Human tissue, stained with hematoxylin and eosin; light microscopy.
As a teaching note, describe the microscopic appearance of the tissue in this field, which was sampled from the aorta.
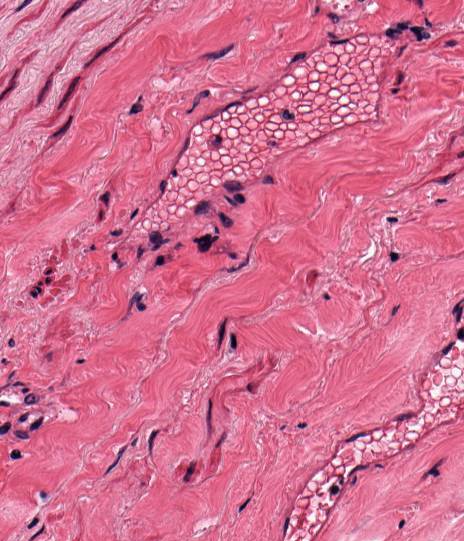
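Most of the field is filled by dense, deeply eosinophilic collagen. The nuclei scattered between the collagen bundles are few, dark and mostly elongated. In the upper middle of the field there is an elongated band of many small, round, clear spaces arranged like a honeycomb. A second, narrower band of similar small clear spaces lies at the lower right edge.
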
